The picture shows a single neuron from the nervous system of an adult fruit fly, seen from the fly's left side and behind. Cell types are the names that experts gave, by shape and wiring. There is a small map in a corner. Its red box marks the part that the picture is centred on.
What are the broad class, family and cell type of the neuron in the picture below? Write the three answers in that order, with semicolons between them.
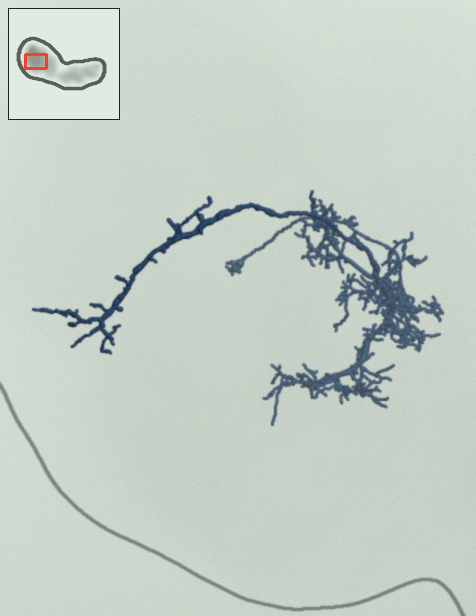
central-brain intrinsic neuron; hemilineage VLPa2; PVLP022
